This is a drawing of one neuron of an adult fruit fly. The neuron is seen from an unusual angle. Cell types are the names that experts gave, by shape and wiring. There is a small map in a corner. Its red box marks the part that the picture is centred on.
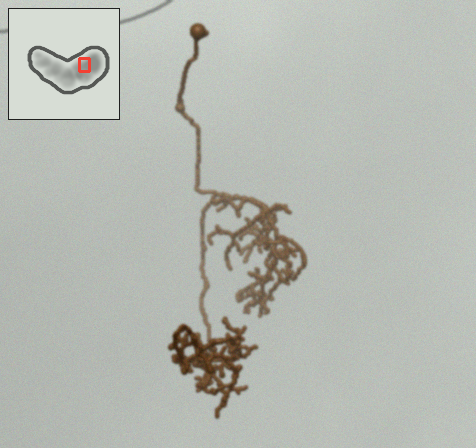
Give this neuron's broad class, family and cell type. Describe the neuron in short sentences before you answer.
The cell body is at the top of the picture. The picture shows dozens of branch ends. It is a central-brain intrinsic neuron. The name of its family is class CX. The cell type is hDeltaJ.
